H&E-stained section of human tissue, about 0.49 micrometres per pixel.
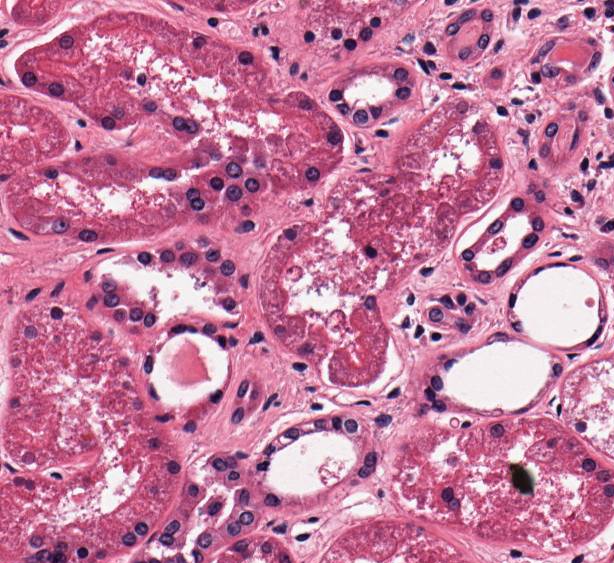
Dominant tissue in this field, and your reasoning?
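Cortical labyrinth of the kidney. Tubules in cross and oblique section pack the field with little tissue between.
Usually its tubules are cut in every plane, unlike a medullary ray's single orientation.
Left and centre, larger tubules have tall cells with abundant granular pink cytoplasm and round, dark, basal nuclei.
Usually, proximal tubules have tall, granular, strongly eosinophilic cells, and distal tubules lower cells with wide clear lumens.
Smaller right-sided tubules have lower cells around wide, rounded, mostly empty lumens.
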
